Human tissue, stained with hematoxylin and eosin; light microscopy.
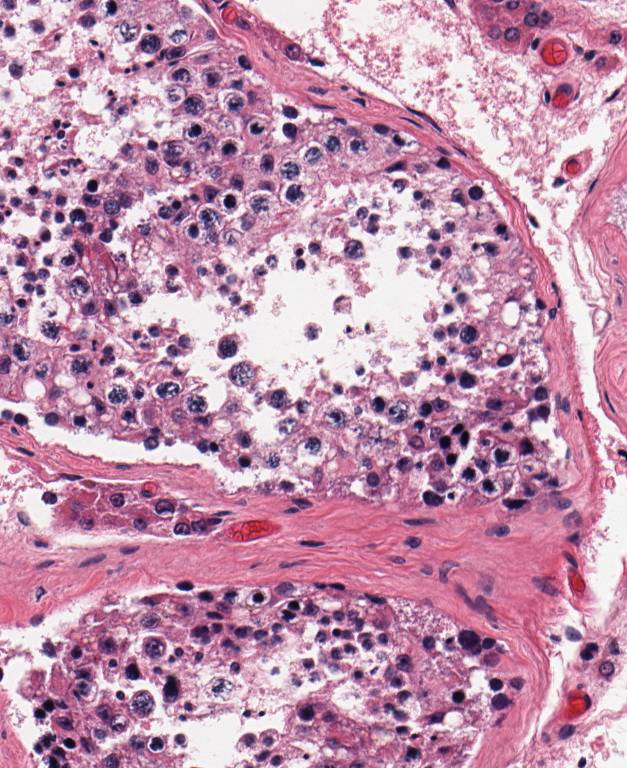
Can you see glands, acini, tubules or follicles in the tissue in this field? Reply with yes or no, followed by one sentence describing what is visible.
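Yes. Scattered through the tubules are large round cells whose nuclei have coarse, clumped, thread-like chromatin, in keeping with spermatocytes.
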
